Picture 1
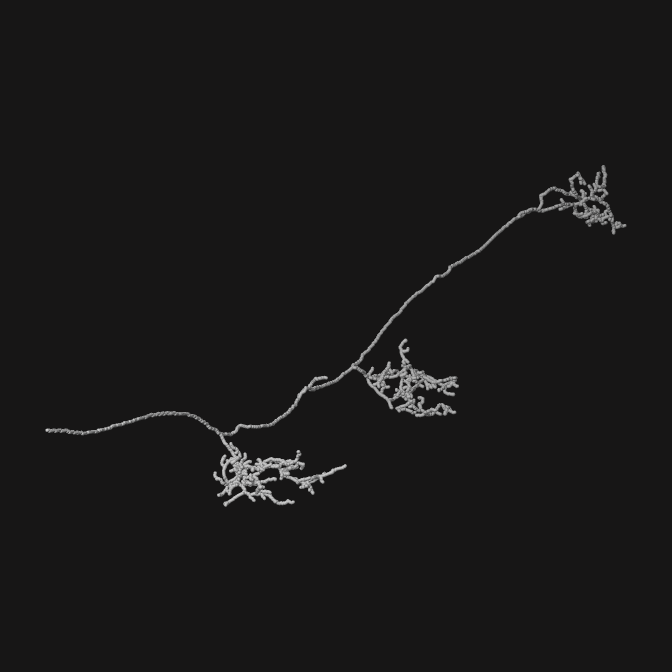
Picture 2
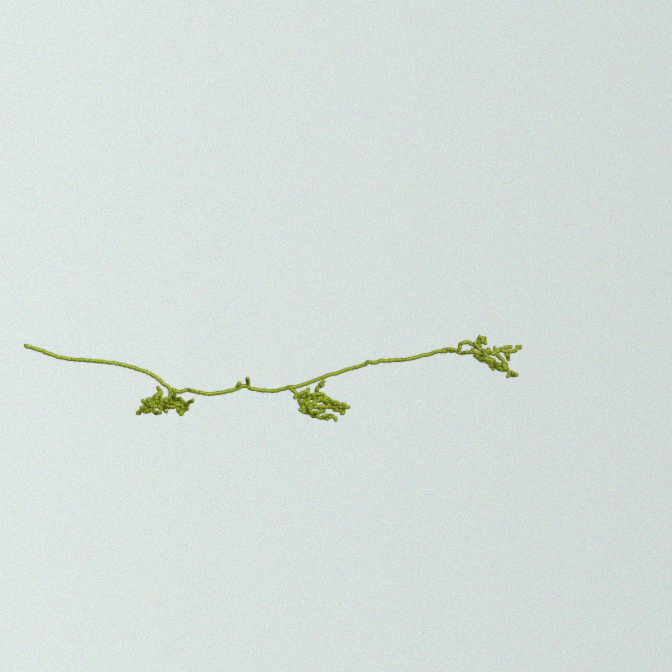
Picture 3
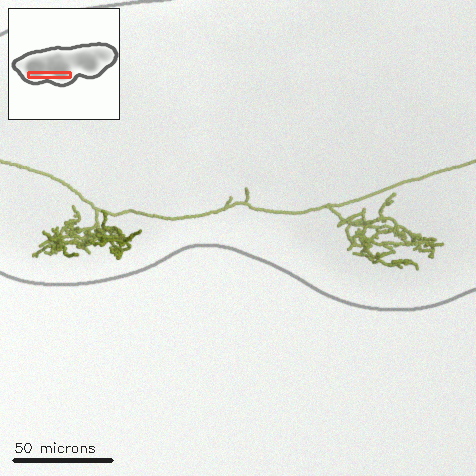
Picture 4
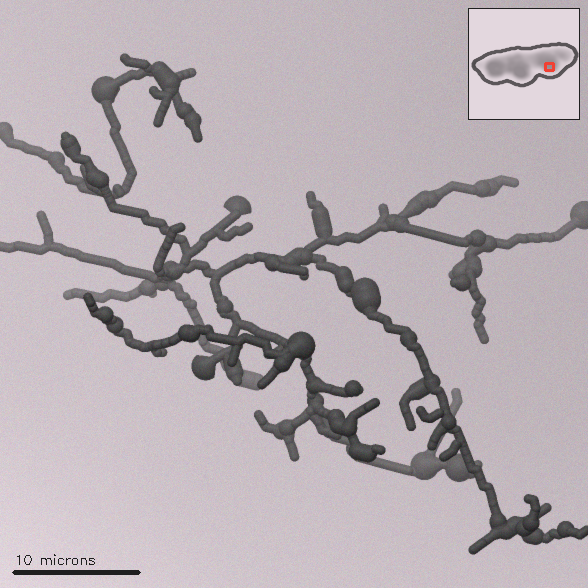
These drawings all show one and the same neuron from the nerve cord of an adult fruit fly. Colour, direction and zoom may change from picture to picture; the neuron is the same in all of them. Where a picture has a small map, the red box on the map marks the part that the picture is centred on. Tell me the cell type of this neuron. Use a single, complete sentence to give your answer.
This particular neuron has the cell type DNpe029.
